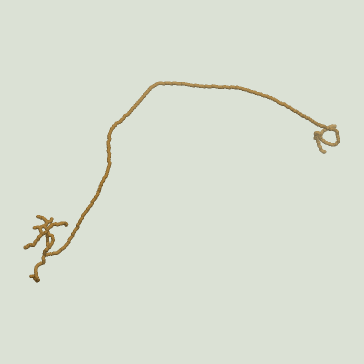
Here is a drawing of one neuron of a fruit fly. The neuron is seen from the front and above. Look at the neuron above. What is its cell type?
ORN_VA1d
